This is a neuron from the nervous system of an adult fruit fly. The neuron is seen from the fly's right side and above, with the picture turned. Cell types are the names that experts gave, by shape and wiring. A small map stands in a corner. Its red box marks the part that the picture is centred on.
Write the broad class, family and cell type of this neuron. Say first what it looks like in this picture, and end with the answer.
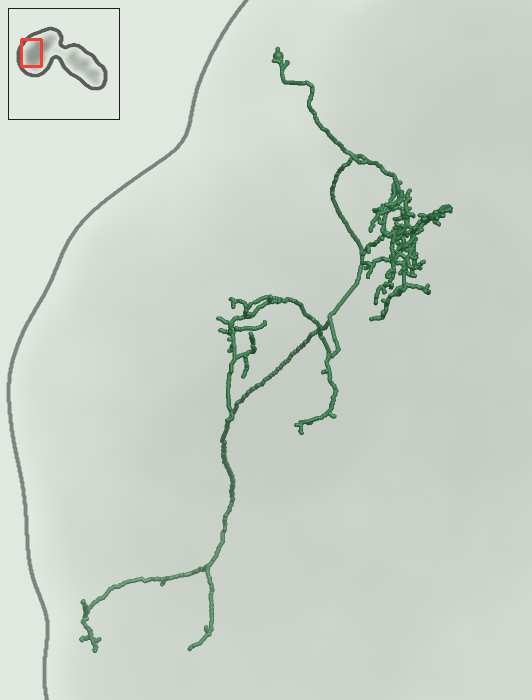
Its cell body lies at the top of the picture. Dozens of branch ends can be seen. This is a central-brain intrinsic neuron. The family is hemilineage VLPl&d1_dorsal. It is of cell type LHAV7b1.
